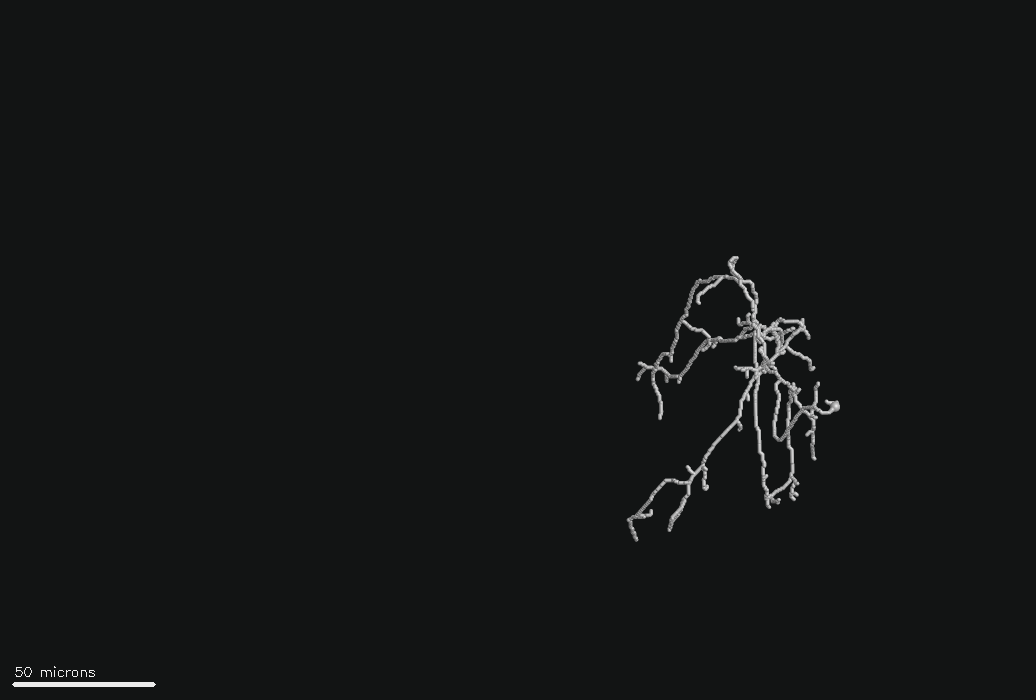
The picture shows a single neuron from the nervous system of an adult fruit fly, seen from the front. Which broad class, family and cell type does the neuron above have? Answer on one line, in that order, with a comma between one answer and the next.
nerve-cord intrinsic neuron, hemilineage 16B, IN16B090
